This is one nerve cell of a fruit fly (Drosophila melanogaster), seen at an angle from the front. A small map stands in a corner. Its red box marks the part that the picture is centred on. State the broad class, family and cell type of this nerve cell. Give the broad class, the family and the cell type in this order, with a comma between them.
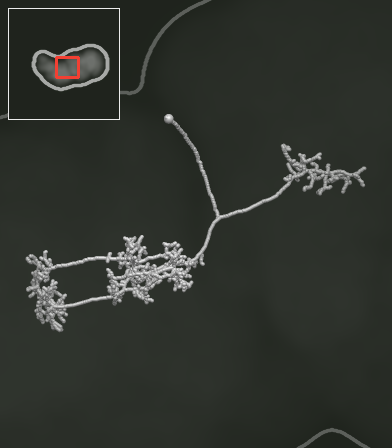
visual projection neuron, hemilineage VPNd1, LPLC4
